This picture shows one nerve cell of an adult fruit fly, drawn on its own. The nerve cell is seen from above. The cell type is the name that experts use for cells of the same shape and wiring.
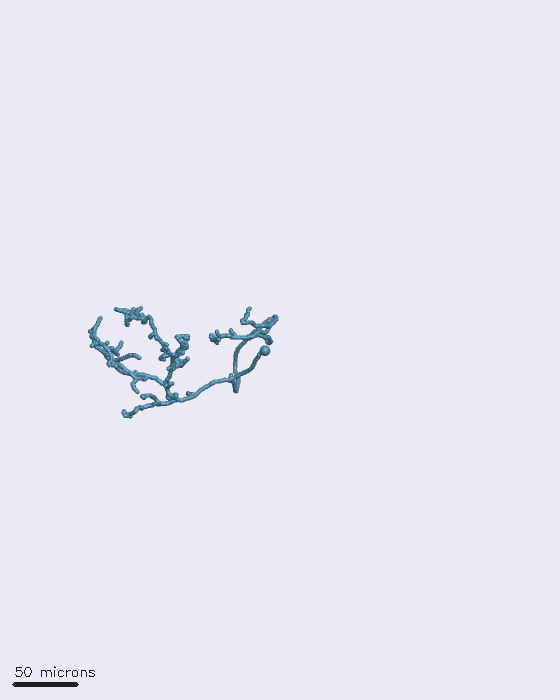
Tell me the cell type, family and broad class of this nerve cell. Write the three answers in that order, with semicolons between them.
CB0943; hemilineage SMPpm1; central-brain intrinsic neuron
